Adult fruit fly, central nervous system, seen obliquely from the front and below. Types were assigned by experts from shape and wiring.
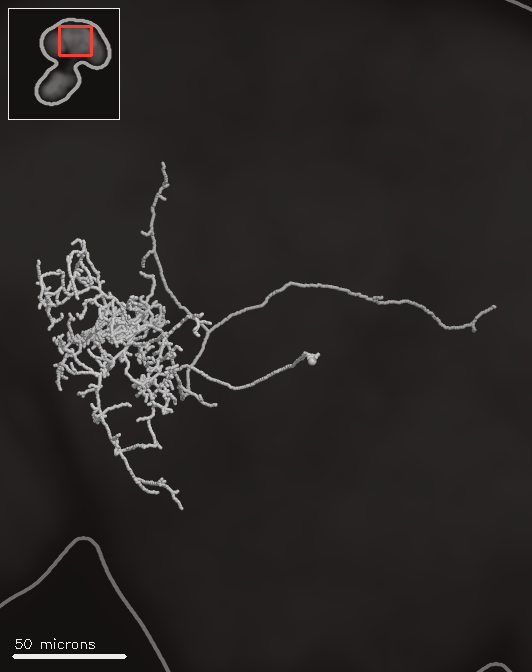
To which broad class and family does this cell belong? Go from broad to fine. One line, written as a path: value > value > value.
central-brain intrinsic neuron > hemilineage LALv1_ventral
